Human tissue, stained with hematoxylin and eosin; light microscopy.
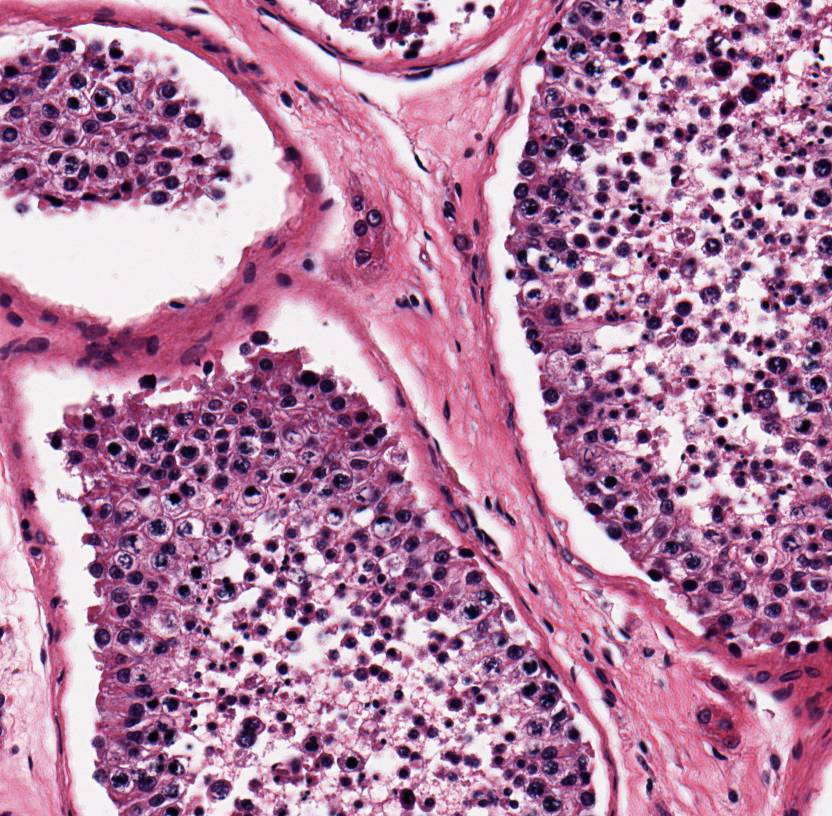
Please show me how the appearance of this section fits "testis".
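What goes with testis here starts with the layout: several rounded tubules cut across, separated by bands of pink connective tissue.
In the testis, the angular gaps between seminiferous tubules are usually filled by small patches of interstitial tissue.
The large tubules at right and lower left are filled by many layers of crowded cells with round dark nuclei.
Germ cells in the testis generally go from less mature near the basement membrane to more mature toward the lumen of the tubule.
That layering agrees with the many small round cells with very dark, dense nuclei scattered through the inner parts of the tubules. No fat cells are seen anywhere in the field.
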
